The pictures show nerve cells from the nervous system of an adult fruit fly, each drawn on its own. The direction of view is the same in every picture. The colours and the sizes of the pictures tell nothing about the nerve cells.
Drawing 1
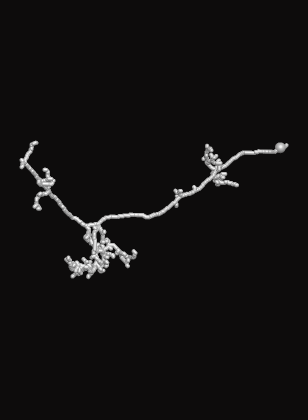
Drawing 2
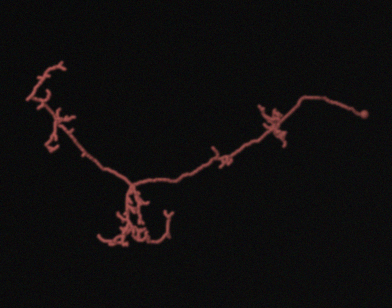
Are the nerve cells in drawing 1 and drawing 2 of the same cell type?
yes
